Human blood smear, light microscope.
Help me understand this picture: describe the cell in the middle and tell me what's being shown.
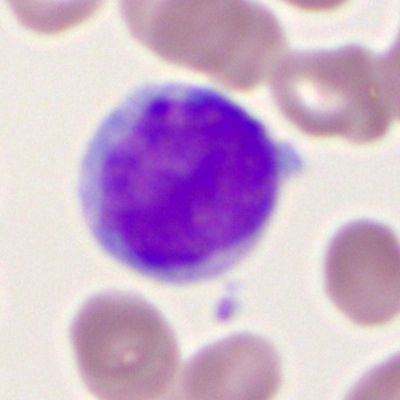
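Let me start with the outline, which is round. The cytoplasm looks pale blue, and I can't find any granules in it. There's also a small pale blue bleb sticking out from the right edge of the cell. So this cell is a myeloblast.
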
